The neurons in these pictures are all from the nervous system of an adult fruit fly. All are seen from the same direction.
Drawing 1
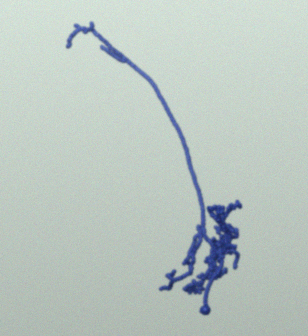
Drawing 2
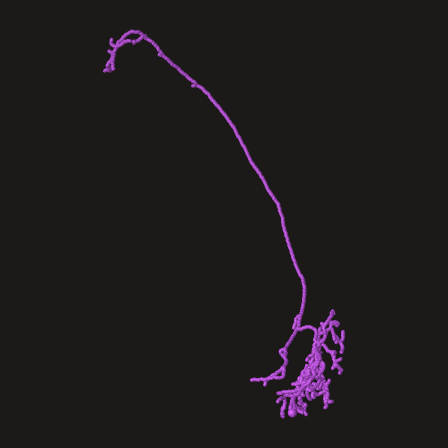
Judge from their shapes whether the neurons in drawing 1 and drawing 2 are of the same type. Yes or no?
yes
